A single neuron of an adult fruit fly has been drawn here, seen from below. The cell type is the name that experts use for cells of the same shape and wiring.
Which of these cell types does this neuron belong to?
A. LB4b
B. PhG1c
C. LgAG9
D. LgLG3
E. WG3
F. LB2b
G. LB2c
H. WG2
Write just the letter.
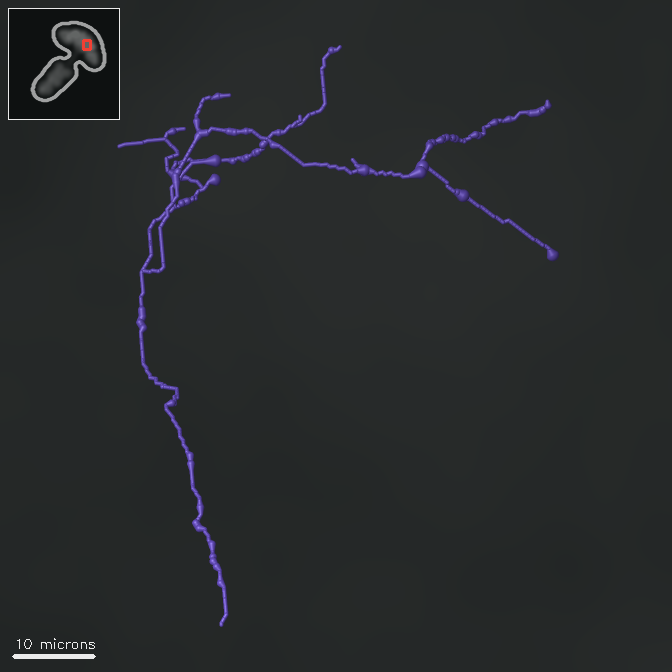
F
